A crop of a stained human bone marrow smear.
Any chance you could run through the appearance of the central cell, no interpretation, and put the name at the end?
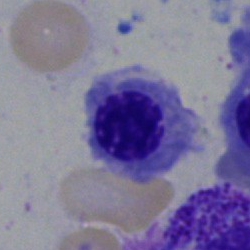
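Look first at the outline: it is irregular, with blunt bulges along the right side. The nucleus sits off-centre toward the left, so more cytoplasm lies on the right. Its chromatin is dark purple and coarsely clumped, with small paler gaps. No granules are visible in the cytoplasm. This cell is an erythroblast.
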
